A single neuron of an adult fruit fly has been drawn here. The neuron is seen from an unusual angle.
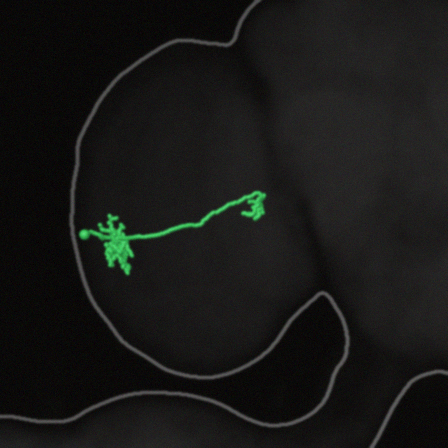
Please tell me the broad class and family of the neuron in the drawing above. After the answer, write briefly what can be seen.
It is an optic-lobe intrinsic neuron. Its family is Tm. The cell body is on the left of the picture. In this view it is wider than it is tall.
